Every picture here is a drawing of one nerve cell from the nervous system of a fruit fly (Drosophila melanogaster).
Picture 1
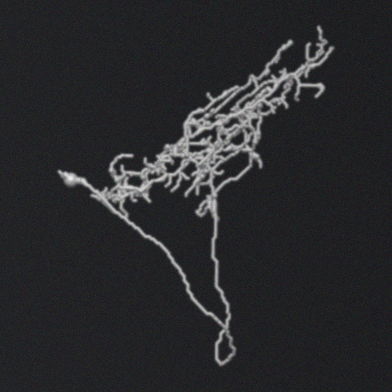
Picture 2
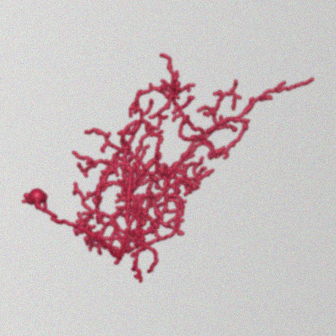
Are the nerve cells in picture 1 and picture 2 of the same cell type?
no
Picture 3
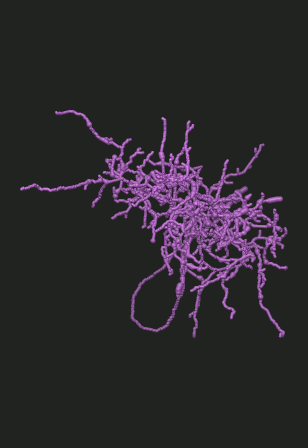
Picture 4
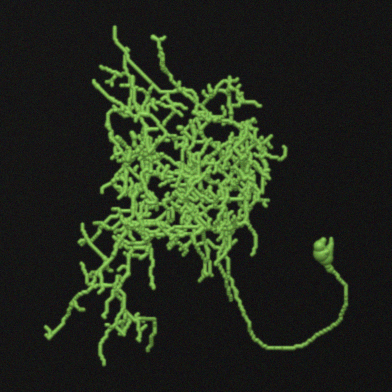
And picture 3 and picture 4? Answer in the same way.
no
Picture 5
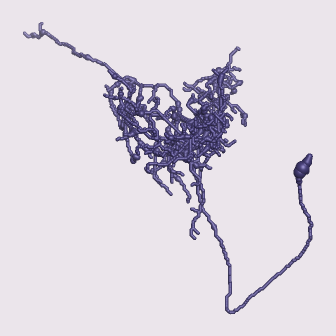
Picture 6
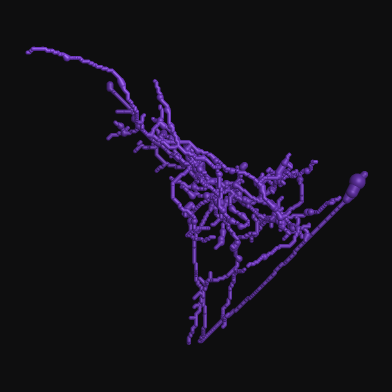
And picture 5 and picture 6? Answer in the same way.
yes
